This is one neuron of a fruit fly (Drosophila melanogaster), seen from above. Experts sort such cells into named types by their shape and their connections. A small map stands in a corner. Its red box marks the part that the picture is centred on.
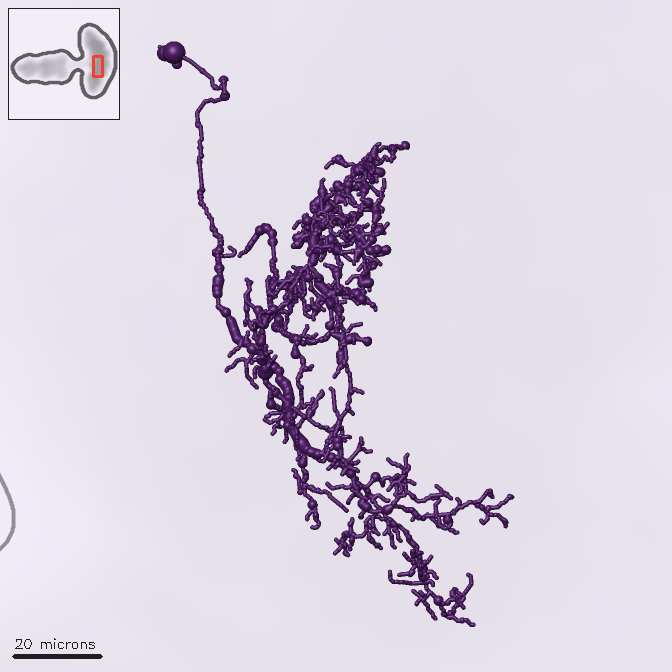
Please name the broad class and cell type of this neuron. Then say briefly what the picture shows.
It is a central-brain intrinsic neuron. The cell type is SLP387. It lies in the brain. By the scale bar it is about 130 microns tall in this view. More than a hundred branch ends can be seen.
